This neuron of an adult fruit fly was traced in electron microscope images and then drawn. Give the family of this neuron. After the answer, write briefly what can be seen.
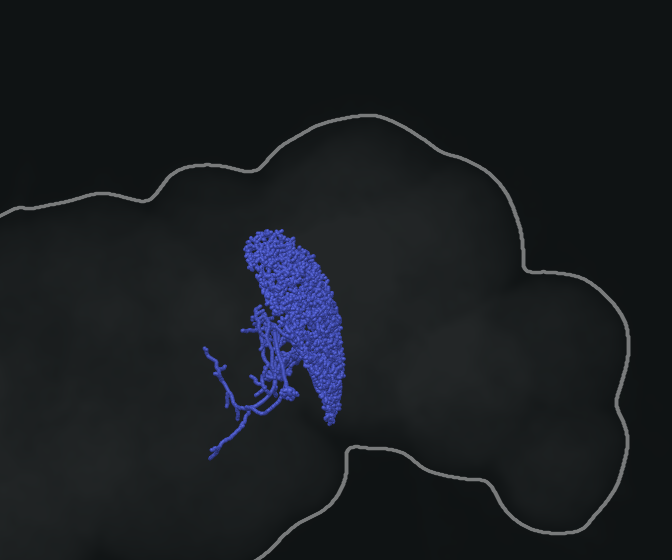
The family is LoVP. Its broad class is visual projection neuron. As drawn here it is taller than it is wide.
